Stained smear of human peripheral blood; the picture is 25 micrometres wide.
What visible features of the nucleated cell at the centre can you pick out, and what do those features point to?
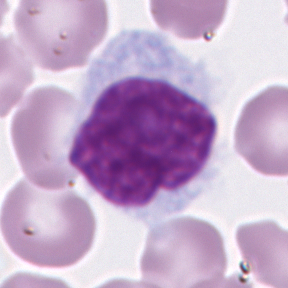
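Look at the nucleus first: about 13 by 11 micrometres, with a shallow notch in its lower right border. The chromatin is finely mottled, paler and darker purple patches rather than coarse solid blocks. The cytoplasm is pale greyish blue, with its widest rim above the nucleus. That's a hairy cell.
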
